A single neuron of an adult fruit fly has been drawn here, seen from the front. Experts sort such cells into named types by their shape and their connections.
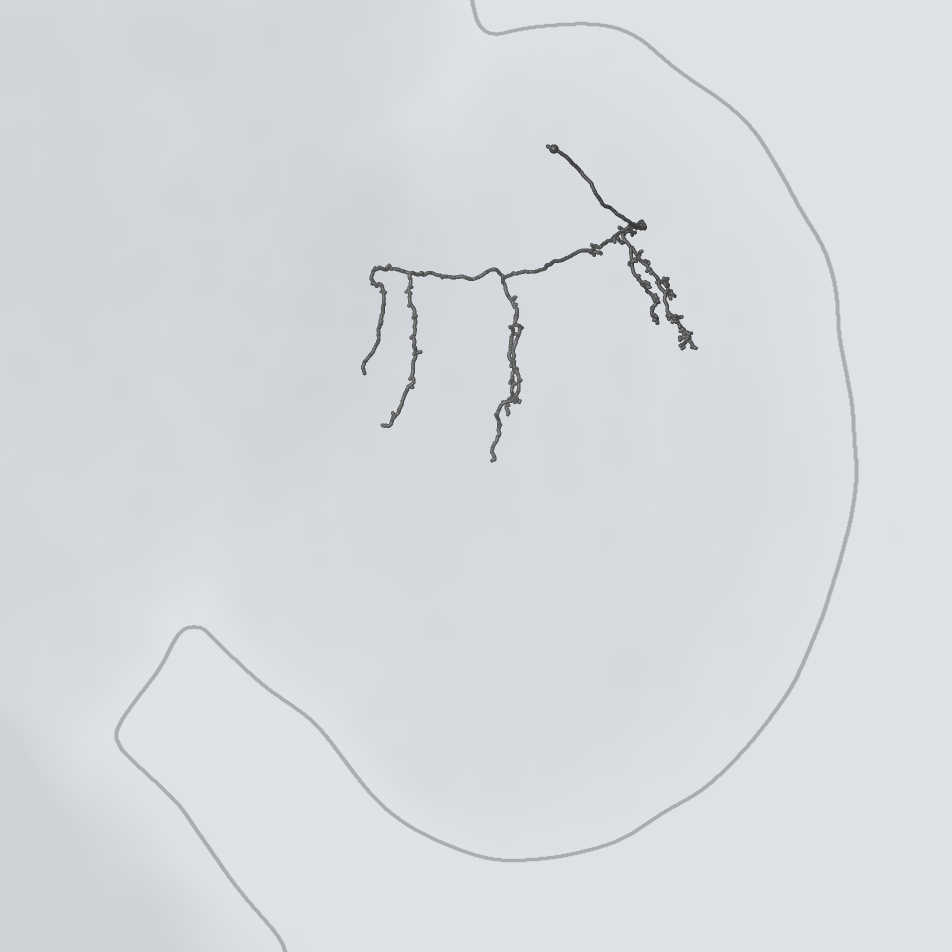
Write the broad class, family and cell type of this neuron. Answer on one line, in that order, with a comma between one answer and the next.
optic-lobe intrinsic neuron, TmY, TmY9a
